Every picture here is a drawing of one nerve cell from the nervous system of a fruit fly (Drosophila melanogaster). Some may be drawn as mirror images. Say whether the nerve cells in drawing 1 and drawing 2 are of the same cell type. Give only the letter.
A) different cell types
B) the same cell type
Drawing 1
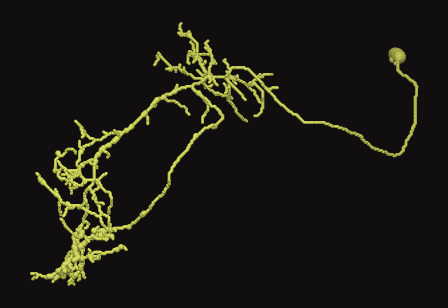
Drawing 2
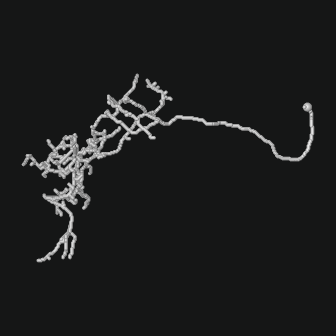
A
